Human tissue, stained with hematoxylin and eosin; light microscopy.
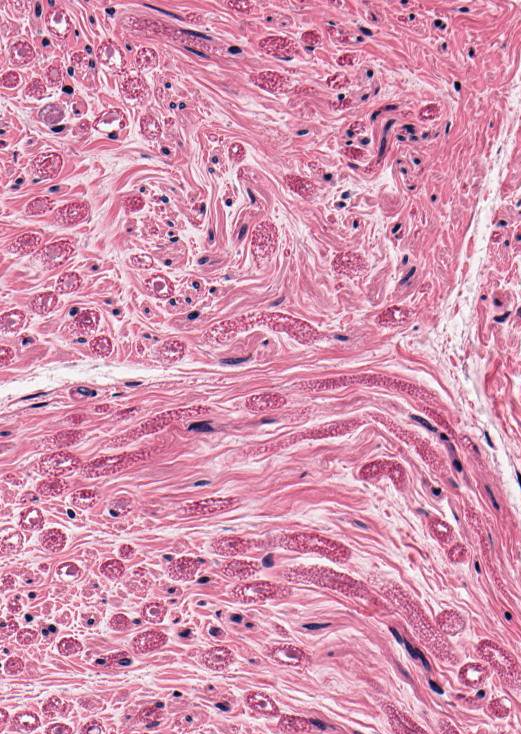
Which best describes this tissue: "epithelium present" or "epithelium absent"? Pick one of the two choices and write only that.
Epithelium absent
